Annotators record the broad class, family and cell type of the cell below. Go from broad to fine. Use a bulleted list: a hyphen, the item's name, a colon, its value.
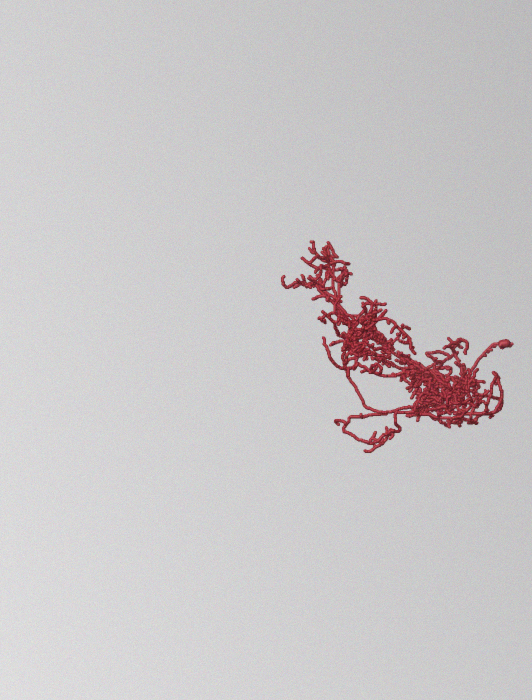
- broad class: central-brain intrinsic neuron
- family: LHCENT
- cell type: LHCENT8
